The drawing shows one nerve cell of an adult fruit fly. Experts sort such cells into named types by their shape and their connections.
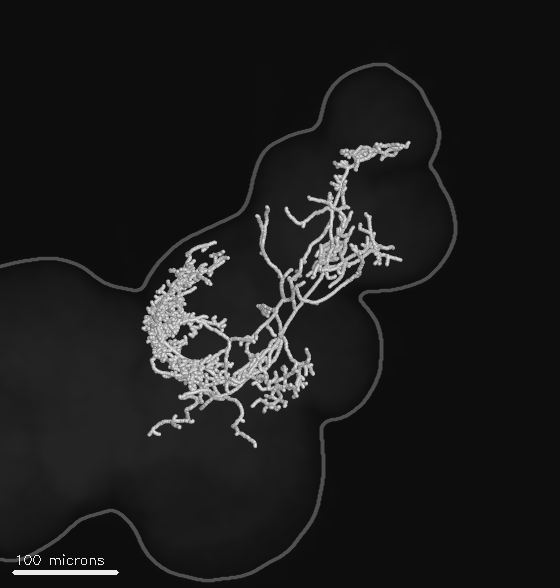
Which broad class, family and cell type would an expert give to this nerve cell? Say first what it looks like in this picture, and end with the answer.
By the scale bar it is about 300 microns tall in this view. As drawn here it is about as wide as it is tall. Its broad class is nerve-cord intrinsic neuron. The family is hemilineage 05B. Its cell type is IN05B001.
